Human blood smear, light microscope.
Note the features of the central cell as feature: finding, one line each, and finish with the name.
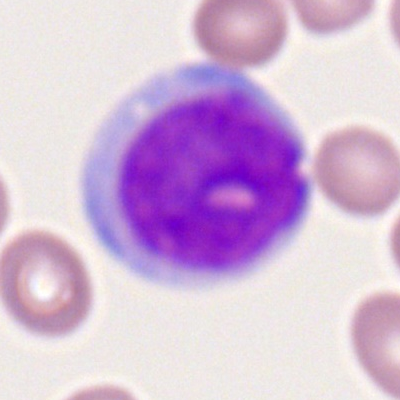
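Chromatin: purple and mottled, darker patches beside lighter ones.
Spot: a pale pink oval, in the lower middle of the nucleus.
Cytoplasm rim: narrow, wider on the left side than the right.
Cytoplasm colour: pale blue.
Identity: myeloblast.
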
